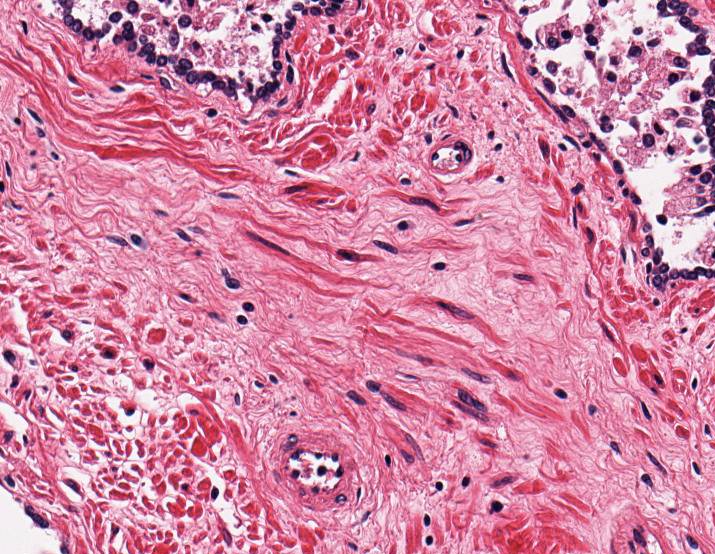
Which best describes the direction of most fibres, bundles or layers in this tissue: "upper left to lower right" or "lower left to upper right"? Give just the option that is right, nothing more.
Upper left to lower right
